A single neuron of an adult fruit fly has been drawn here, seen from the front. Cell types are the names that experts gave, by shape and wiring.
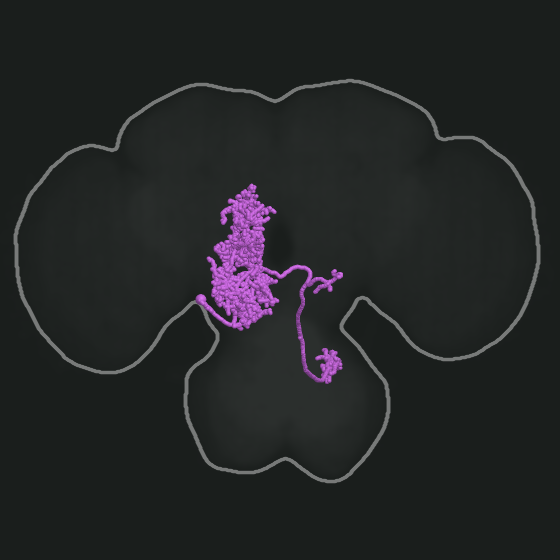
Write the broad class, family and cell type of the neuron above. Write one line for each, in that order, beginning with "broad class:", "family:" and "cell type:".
broad class: descending neuron
family: DNg
cell type: DNg49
